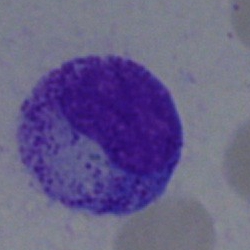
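Myelocyte, the central cell in a stained human bone marrow smear. Its nucleus sits off-centre toward the upper right, with dense, deep purple chromatin. Pale bluish-grey cytoplasm on the lower left side. Dark purple granules scattered through the cytoplasm.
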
